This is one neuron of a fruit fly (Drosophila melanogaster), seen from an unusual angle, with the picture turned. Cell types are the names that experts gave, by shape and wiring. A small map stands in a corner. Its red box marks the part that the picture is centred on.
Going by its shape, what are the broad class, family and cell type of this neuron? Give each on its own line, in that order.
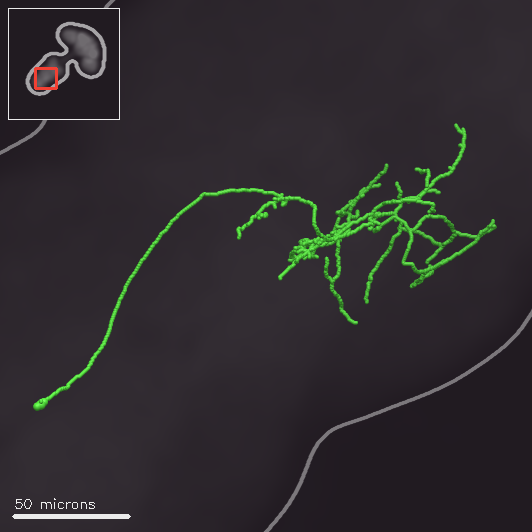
nerve-cord intrinsic neuron
hemilineage 06A
IN06A093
